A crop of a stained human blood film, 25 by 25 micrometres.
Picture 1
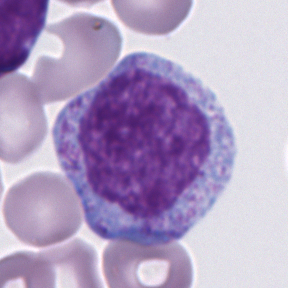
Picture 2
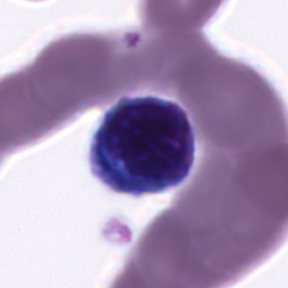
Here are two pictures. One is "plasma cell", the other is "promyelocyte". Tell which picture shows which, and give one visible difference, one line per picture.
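Picture 1 is a promyelocyte. Many fine reddish-purple granules are scattered through the cytoplasm.
Picture 2 is a plasma cell. No granules are visible in the cell.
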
